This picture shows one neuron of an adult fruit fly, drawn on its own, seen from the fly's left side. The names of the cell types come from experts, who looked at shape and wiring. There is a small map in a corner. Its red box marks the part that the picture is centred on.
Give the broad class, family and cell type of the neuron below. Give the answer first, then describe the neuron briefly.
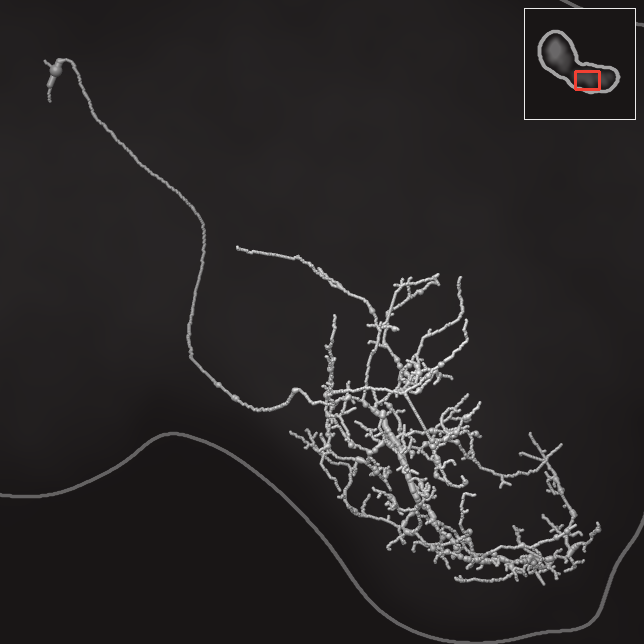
Its broad class is nerve-cord intrinsic neuron. Its family is hemilineage 01A. The cell type is IN01A056. Its cell body lies at the upper left of the picture. In this view it is about as wide as it is tall.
